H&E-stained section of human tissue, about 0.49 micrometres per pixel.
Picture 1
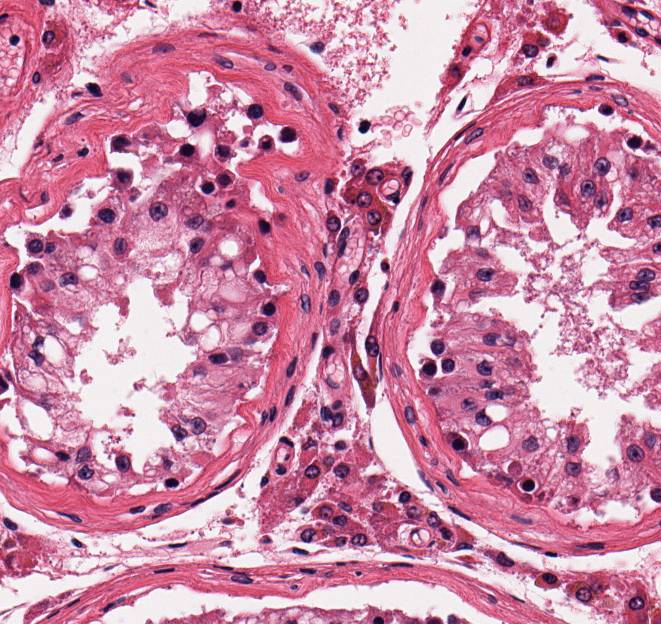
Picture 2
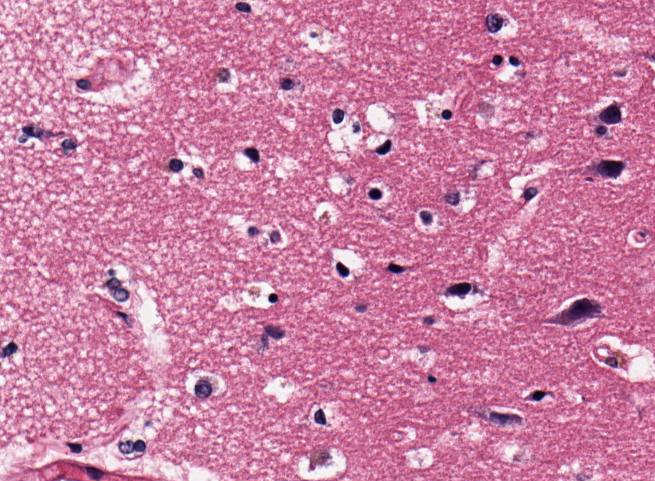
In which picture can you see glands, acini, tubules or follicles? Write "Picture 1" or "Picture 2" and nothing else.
Picture 1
